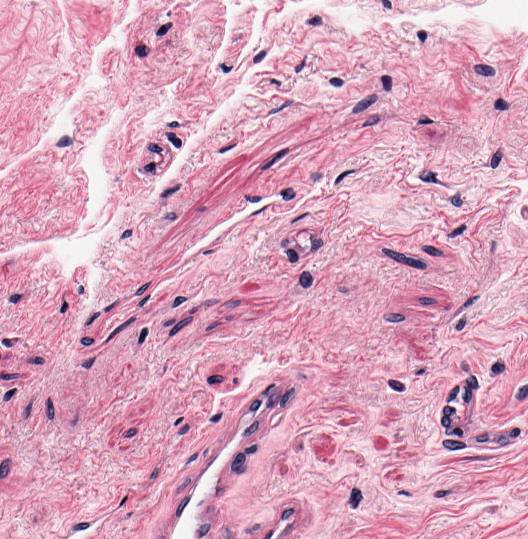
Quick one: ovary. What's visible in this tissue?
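Epithelium: none anywhere; the whole field is pink fibrous connective tissue. Fibres: wavy collagen bundles, mostly running obliquely from lower left to upper right. Cells: sparse and scattered, with dark, elongated, spindle-shaped nuclei. Other: a band of fine parallel fibres, pinker than the rest and carrying elongated nuclei, crosses the centre diagonally.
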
